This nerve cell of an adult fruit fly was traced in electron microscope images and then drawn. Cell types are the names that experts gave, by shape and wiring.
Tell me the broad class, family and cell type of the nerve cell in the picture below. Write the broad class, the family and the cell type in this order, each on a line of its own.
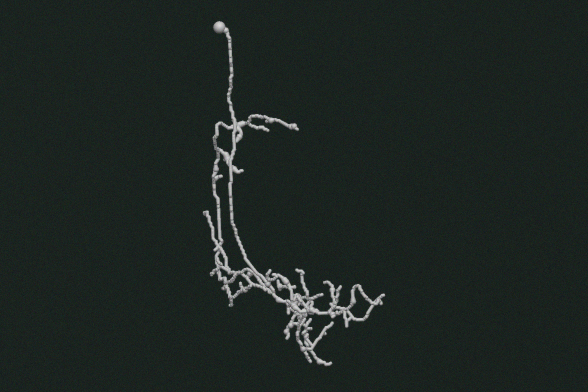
central-brain intrinsic neuron
hemilineage MD_SA1
GNG610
